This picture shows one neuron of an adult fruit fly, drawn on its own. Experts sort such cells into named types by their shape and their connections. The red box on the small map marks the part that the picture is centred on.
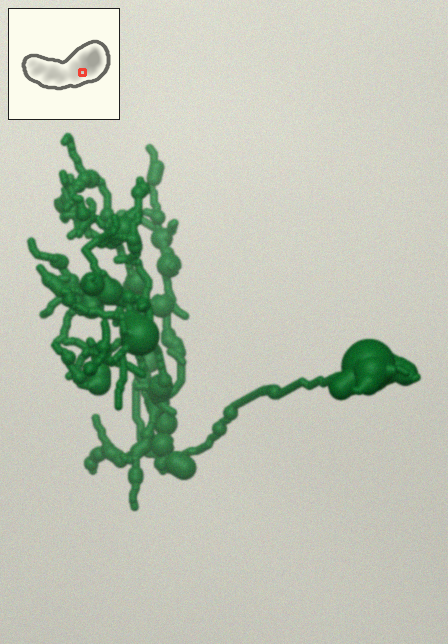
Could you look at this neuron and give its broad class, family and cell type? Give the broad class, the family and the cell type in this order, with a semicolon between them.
optic-lobe intrinsic neuron; Dm; Dm10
